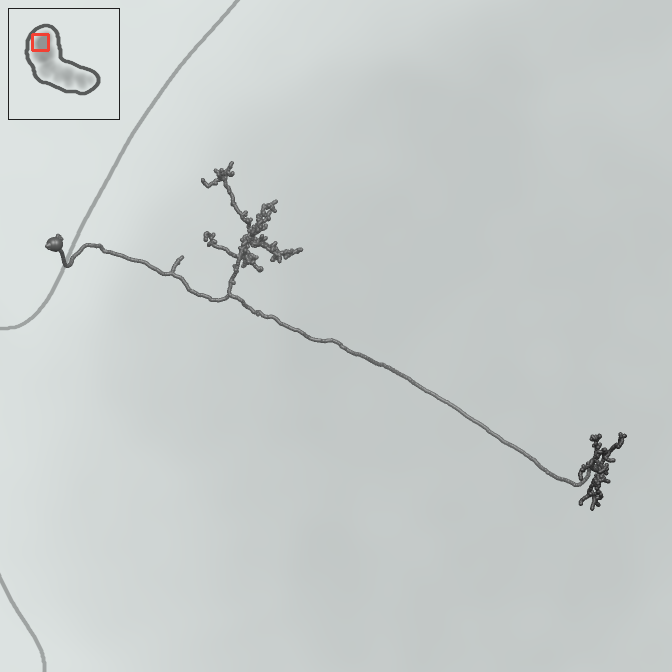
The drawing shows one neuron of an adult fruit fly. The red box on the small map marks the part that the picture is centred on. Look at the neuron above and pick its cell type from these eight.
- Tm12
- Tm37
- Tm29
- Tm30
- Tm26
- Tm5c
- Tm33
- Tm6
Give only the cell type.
Tm29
